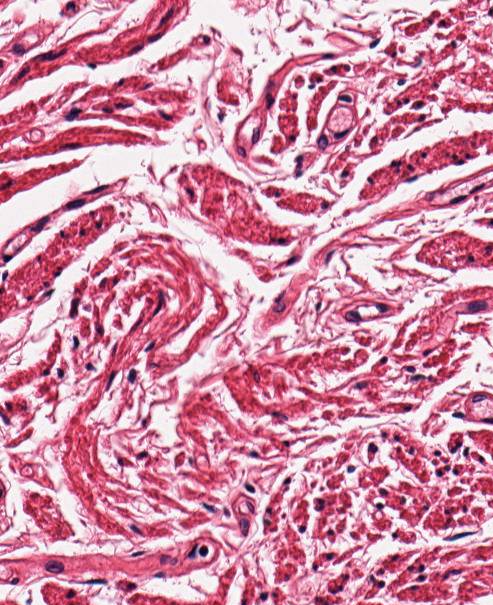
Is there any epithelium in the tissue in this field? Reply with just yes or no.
No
